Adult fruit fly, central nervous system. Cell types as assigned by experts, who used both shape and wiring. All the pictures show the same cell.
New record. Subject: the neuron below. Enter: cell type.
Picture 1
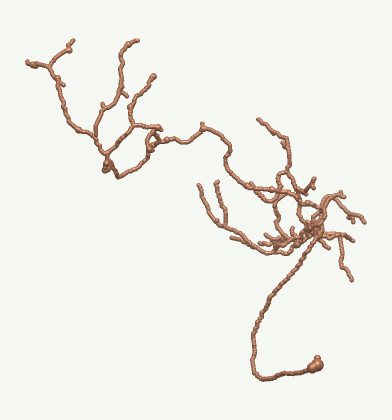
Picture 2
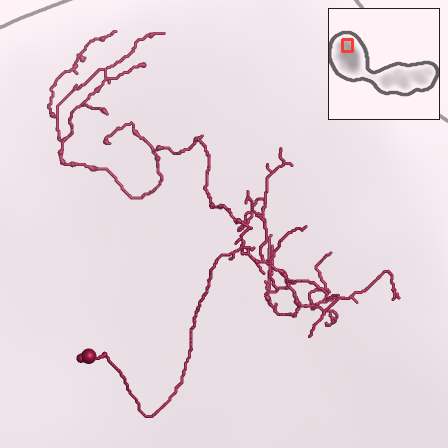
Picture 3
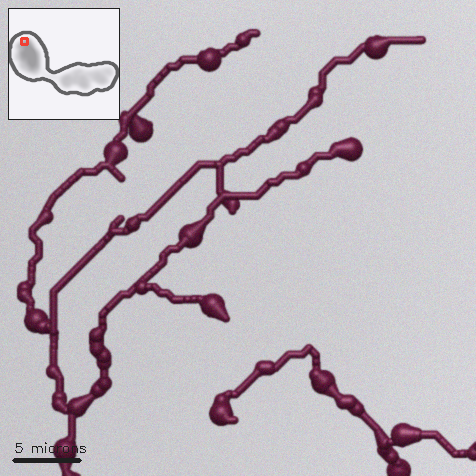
CB2051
